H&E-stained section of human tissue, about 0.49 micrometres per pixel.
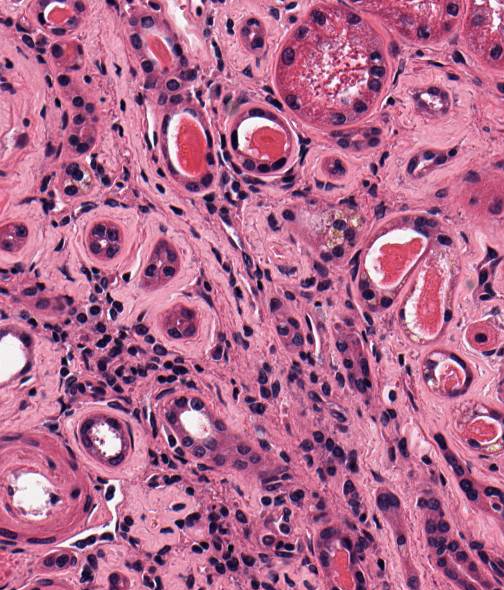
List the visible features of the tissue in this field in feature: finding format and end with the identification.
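Tubule lining: flattened to low cuboidal cells, small dark nuclei.
Lumens: bright red homogeneous material in several tubules, upper centre and right.
Lymphocytes: small round dark nuclei, densest in the left middle.
Granules: a small golden-brown cluster in the stroma near the centre.
Tissue: renal cortex.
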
